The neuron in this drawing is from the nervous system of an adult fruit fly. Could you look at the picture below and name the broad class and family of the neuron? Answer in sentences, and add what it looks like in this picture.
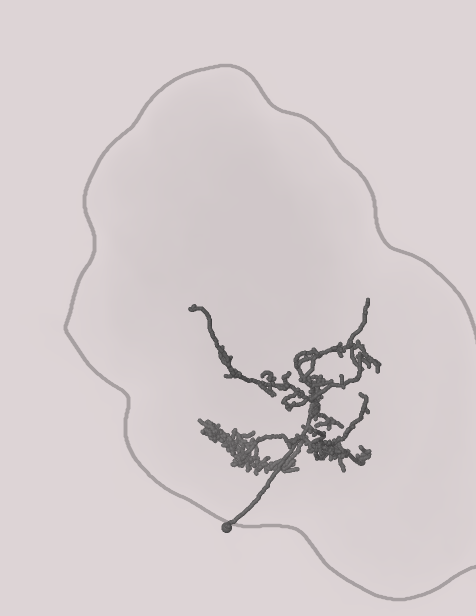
Its broad class is central-brain intrinsic neuron. Its family is hemilineage MX3. The cell body can be seen at the bottom of the picture. As drawn here it is about as wide as it is tall.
